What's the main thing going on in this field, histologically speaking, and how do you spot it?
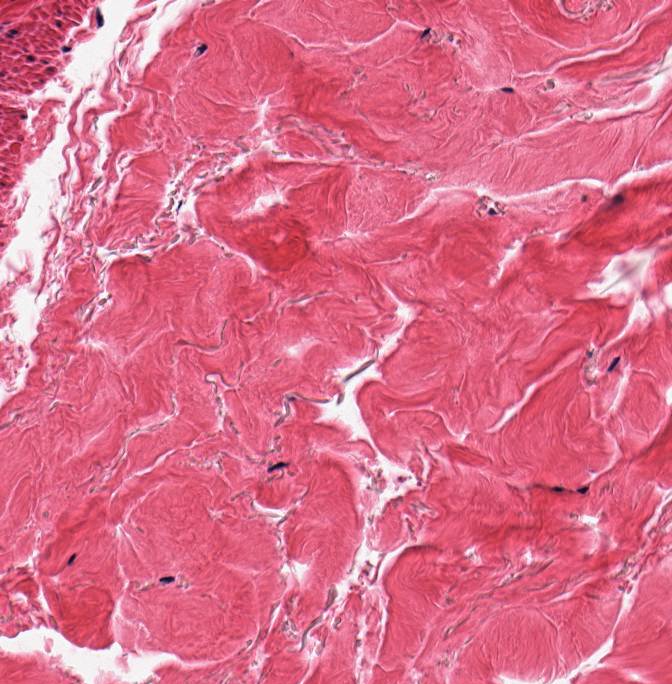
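Dermis fills this field. Thick pink collagen bundles, cut in many different directions, occupy almost all of it.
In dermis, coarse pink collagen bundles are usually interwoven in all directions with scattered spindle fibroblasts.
Here the nuclei are sparse, dark, thin and spindle-shaped, lying at the edges of bundles as fibroblasts.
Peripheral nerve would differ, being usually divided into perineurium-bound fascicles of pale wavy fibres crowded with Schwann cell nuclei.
The field contains neither epithelium nor fat cells.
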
